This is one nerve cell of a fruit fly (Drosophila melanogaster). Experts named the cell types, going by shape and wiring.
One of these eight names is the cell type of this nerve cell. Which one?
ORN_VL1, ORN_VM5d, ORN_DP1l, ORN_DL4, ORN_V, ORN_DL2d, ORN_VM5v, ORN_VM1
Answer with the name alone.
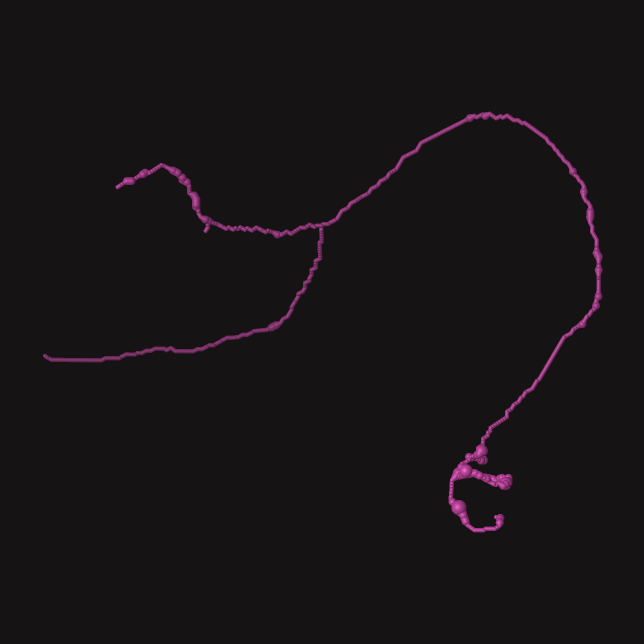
ORN_VM5d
